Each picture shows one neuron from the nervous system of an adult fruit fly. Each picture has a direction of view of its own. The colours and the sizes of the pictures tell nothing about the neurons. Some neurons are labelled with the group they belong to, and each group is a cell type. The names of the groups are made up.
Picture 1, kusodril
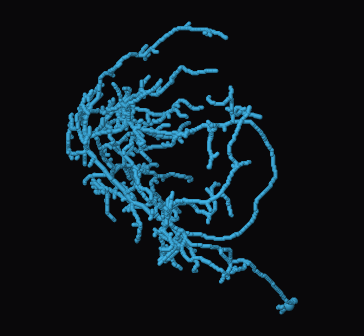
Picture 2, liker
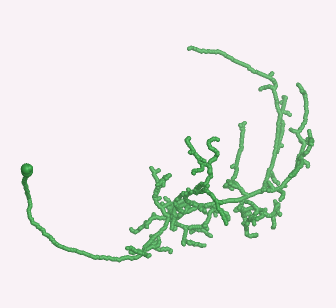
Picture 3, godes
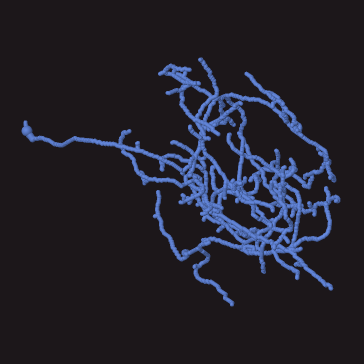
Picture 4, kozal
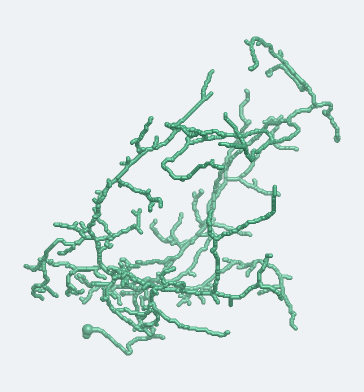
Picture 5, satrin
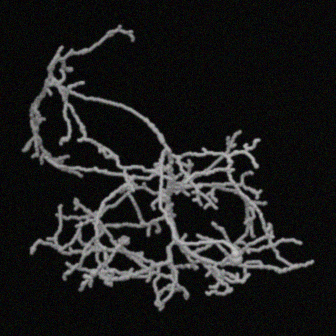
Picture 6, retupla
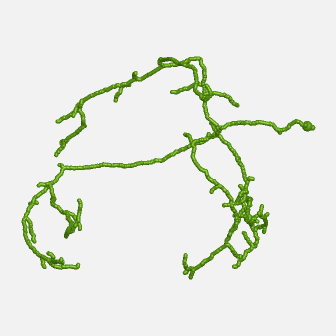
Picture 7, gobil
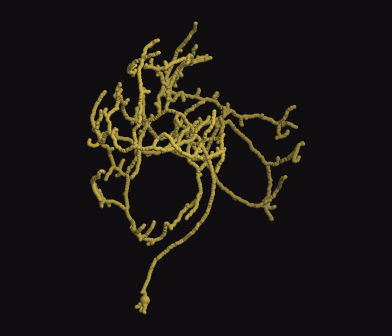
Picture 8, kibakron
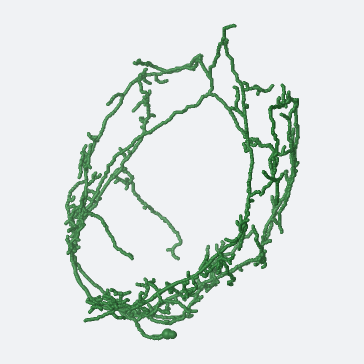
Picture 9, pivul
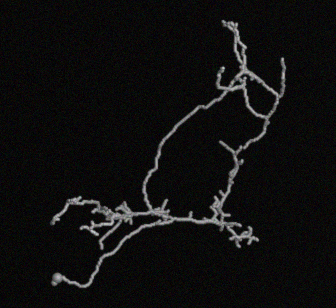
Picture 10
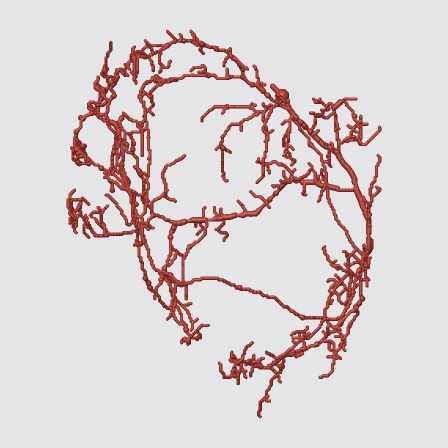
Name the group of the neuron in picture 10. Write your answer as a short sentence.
It belongs to kibakron.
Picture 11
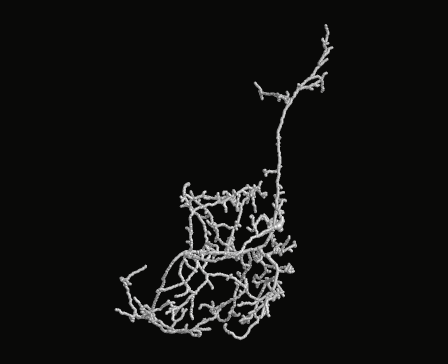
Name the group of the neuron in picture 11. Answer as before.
It belongs to satrin.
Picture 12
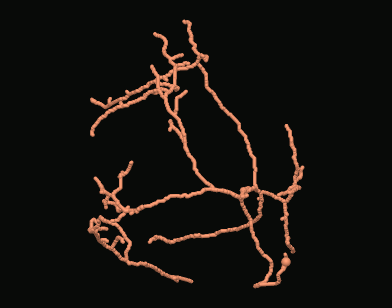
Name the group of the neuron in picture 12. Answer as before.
It belongs to pivul.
